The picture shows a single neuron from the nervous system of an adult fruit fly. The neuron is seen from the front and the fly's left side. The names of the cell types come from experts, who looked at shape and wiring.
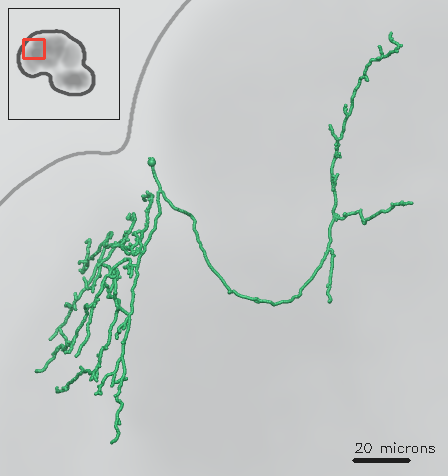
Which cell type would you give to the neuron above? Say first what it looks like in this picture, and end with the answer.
By the scale bar it is about 150 microns tall in this view. As drawn here it is about as wide as it is tall. This is a visual projection neuron. It is of cell type MeVP15.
